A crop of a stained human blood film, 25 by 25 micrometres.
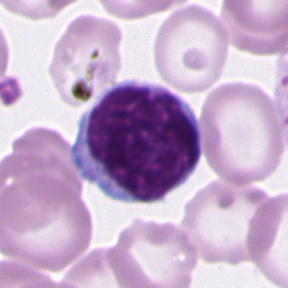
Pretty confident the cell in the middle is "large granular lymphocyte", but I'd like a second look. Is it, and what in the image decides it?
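Around the nucleus there is only a narrow rim of pale blue cytoplasm. That rim is widest on the left; the nucleus, round and about 10 micrometres across, nearly reaches the right edge. The chromatin is dark purple and densely clumped, I see no nucleoli, and the cytoplasm contains no visible granules. Weighing large granular lymphocyte first, the missing granules tell against it.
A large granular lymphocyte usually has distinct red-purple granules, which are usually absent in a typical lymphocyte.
The narrow rim counts against it too.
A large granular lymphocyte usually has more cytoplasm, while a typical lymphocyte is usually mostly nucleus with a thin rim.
The dense, clumped chromatin and the off-centre nucleus do not count against large granular lymphocyte.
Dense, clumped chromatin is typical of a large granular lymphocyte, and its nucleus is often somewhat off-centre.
So this cell is a typical lymphocyte.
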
